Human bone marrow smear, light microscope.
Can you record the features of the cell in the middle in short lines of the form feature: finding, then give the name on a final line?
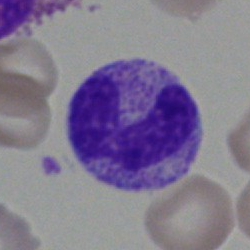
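Nucleus: thick curved band, horseshoe shape opening toward the top of the cell
Chromatin: dark purple, coarsely clumped
Cytoplasm: pale lilac, filling the space inside the curve and around the edges of the nucleus
Granules: fine, purple, scattered through the cytoplasm
Name: band neutrophil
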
